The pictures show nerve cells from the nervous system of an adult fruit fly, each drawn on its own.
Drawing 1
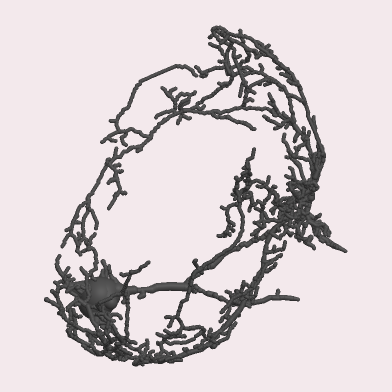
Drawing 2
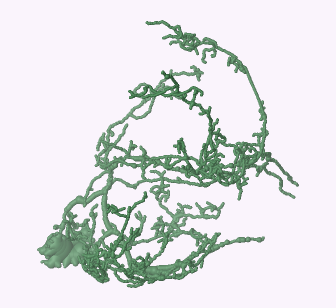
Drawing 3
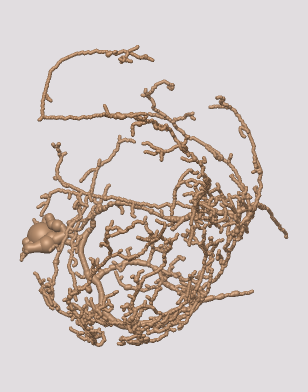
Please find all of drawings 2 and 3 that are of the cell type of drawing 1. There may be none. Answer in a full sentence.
None of them is of the same cell type.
